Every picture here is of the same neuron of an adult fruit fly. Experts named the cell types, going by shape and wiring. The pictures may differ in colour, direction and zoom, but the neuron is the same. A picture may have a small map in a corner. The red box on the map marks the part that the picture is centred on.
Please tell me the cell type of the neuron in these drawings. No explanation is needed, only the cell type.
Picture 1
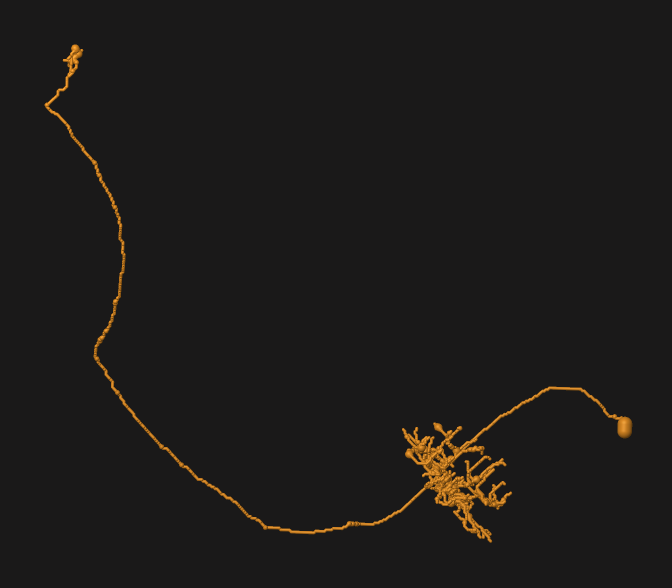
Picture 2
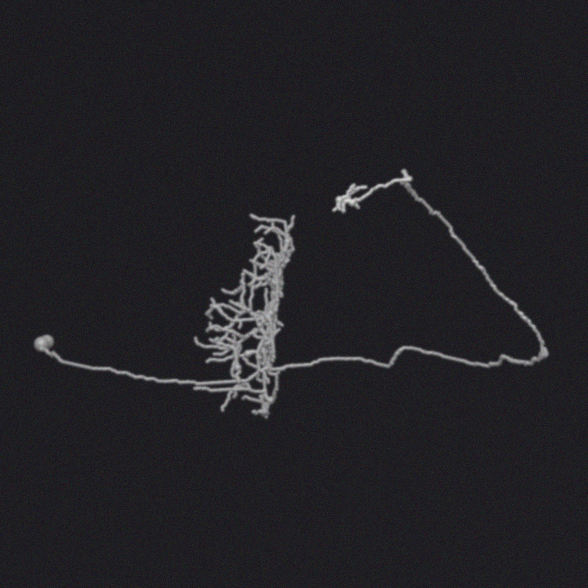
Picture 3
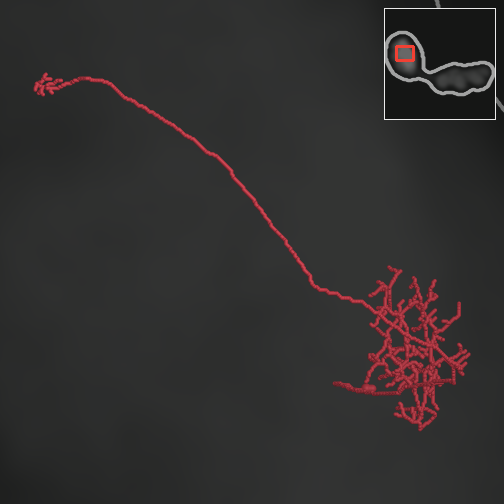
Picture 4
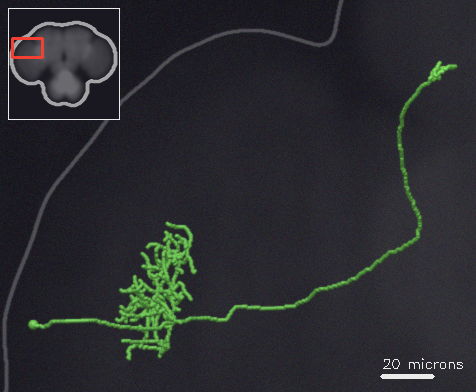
MeTu3c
